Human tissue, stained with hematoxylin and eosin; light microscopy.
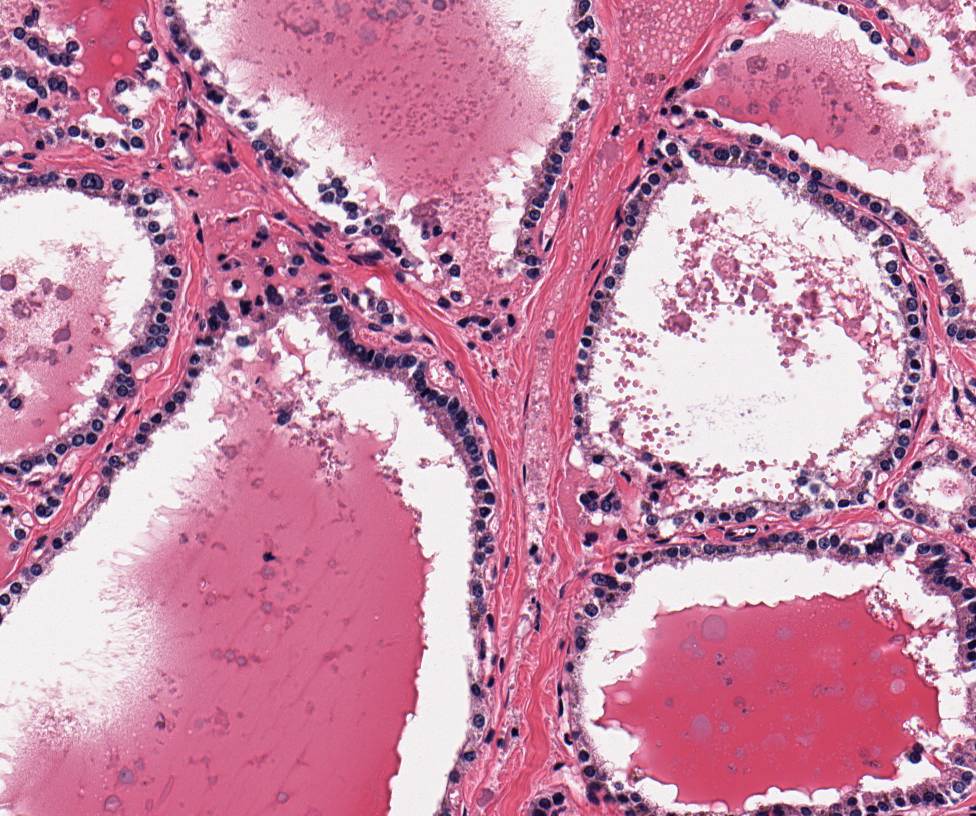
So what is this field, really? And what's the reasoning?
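Mainly thyroid follicle. Large rounded spaces, thin stromal bands between. Single layer of low cuboidal cells, round dark nuclei, fairly uniform. Homogeneous pink content in most spaces, lower left and lower right included.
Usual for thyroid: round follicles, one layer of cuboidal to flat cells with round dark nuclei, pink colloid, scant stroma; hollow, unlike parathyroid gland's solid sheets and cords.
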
